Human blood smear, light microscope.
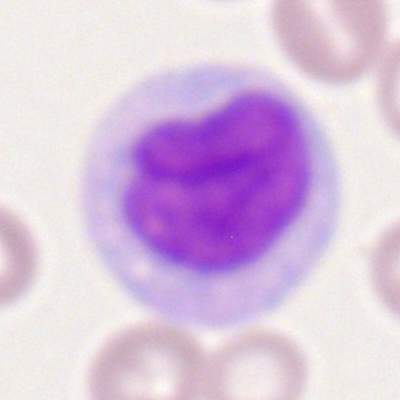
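Monocyte, in a stained human blood smear. Its outline is round and smooth, as far as I can follow it. The nucleus looks like a single folded mass; I find no separate lobes. Around it the cytoplasm is pale grey-blue, and the rim is wider on the left side of the nucleus than on the right.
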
